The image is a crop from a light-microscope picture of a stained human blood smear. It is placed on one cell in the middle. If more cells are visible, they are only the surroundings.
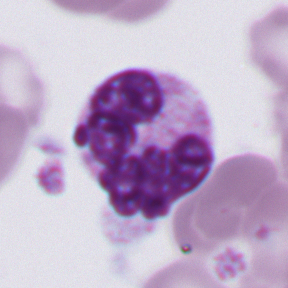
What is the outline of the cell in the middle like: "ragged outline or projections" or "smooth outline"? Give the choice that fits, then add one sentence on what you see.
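Smooth outline. The cell outline is roughly round with a smooth edge.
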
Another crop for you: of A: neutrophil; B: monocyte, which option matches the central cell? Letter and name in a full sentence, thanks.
What option A states is correct, the central cell being a neutrophil.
